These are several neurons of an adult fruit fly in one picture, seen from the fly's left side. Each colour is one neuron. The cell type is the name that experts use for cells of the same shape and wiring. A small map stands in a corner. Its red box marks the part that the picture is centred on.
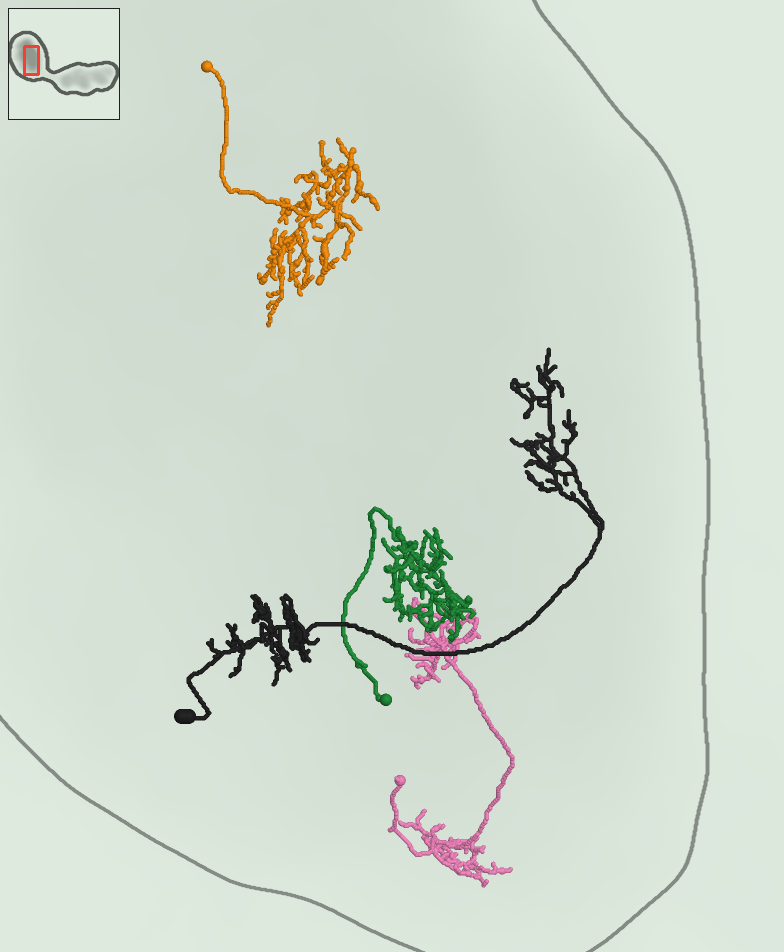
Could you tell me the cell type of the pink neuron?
Tm30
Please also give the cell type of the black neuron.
Tm31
